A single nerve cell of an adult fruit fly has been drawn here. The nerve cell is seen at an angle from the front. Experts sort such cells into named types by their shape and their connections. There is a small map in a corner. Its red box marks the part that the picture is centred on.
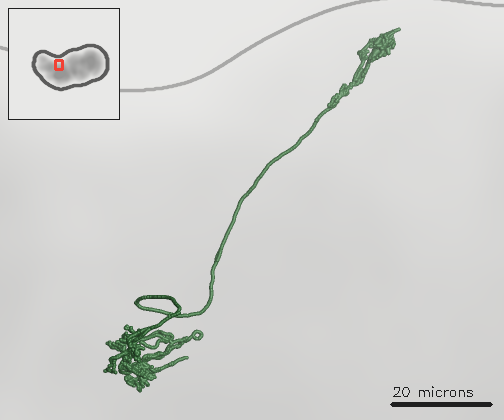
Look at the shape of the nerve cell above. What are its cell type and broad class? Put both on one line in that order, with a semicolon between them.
Lai; optic-lobe intrinsic neuron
